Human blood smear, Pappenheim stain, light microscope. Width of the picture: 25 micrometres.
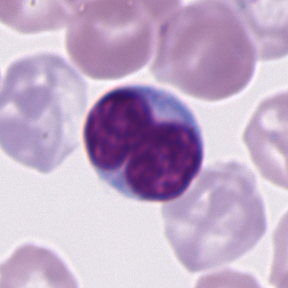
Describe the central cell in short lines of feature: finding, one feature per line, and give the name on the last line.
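Nuclear lobes: two, lying diagonally, one upper left and one lower right
Chromatin: dark purple, coarsely clumped, small paler patches between the clumps
Nucleoli: none visible in either lobe
Vacuoles: none visible in the cytoplasm
Name: typical lymphocyte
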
